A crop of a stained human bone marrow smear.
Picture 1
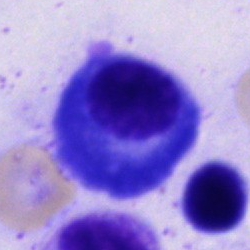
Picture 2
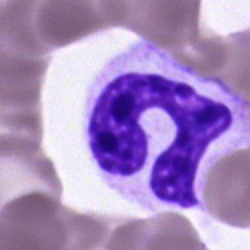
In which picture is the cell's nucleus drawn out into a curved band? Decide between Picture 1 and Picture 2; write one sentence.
In picture 2 the nucleus of the cell has been drawn out into a lobeless curved band.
